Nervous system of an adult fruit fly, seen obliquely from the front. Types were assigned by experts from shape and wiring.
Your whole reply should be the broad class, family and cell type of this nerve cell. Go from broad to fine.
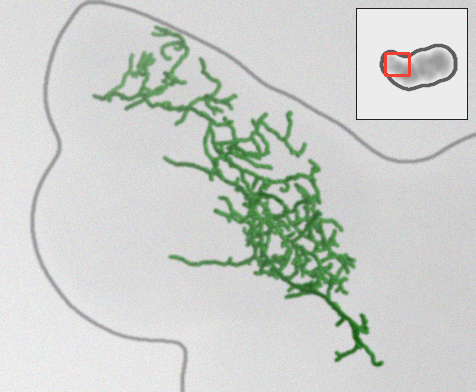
nerve-cord intrinsic neuron; hemilineage 12A; IN12A026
